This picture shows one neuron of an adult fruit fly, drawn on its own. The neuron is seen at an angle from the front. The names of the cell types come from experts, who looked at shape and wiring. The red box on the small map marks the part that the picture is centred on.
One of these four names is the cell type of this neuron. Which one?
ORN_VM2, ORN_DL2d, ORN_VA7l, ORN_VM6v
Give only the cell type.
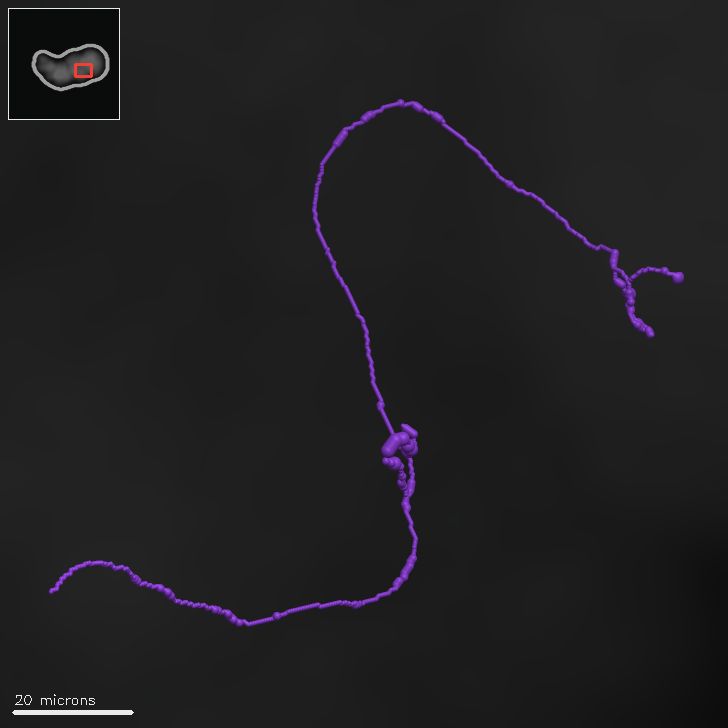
ORN_VM2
